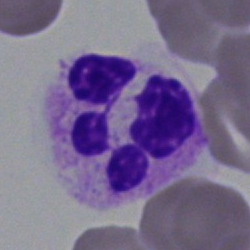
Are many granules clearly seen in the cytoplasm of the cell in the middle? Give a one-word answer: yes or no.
Yes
